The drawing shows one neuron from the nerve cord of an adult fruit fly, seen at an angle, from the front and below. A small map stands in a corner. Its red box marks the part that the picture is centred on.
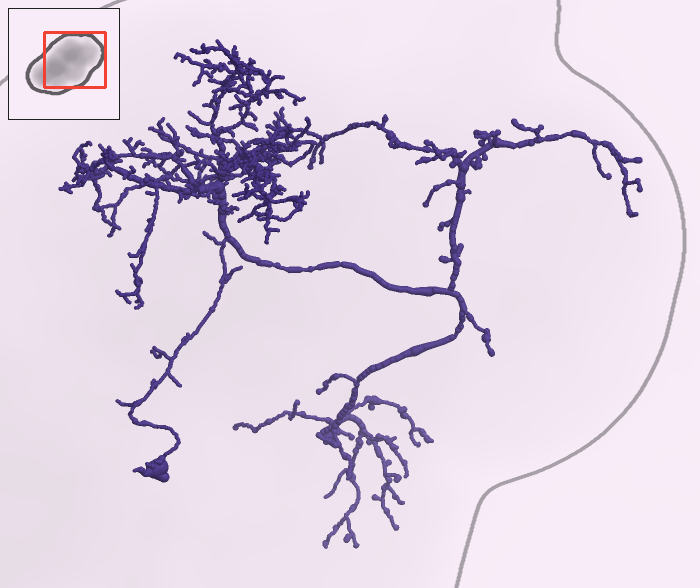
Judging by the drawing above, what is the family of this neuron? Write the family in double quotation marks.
"hemilineage 12B"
